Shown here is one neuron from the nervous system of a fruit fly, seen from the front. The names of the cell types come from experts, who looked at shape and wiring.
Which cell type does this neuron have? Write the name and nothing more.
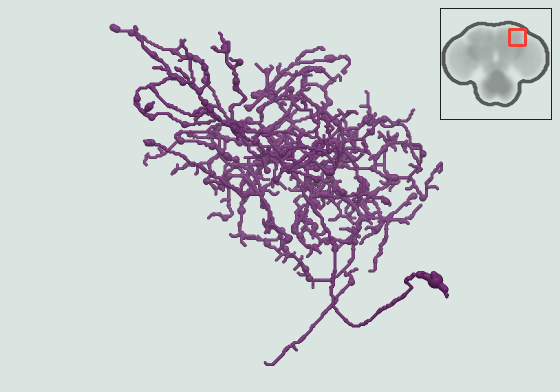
LHAV6b1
